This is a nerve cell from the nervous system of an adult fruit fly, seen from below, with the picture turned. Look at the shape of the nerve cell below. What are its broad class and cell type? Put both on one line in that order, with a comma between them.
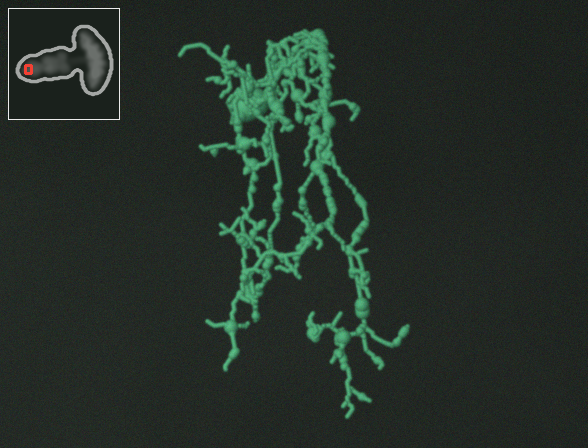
nerve-cord intrinsic neuron, INXXX429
